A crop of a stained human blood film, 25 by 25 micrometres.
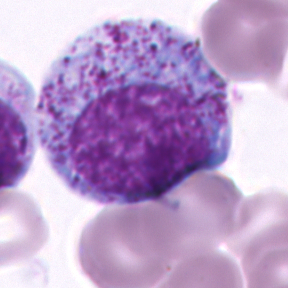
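Promyelocyte, with its nucleus toward the lower part of the cell. The cytoplasm is pale blue and holds scattered dark purple granules, densest above the nucleus.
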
